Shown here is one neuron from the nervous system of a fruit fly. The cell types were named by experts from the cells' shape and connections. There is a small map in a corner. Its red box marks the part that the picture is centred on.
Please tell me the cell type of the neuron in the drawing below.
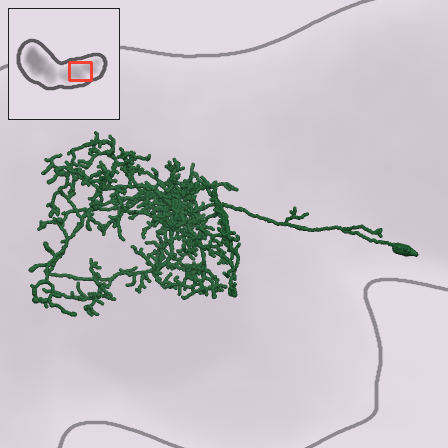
IN03B032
